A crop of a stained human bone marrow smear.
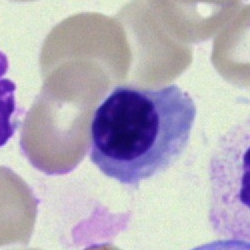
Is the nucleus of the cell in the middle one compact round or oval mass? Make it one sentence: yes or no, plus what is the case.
Yes, a single compact round or oval mass makes up the nucleus.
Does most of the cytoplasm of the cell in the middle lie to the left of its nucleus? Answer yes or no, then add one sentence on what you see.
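No. The nucleus lies toward the left side of the cell.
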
